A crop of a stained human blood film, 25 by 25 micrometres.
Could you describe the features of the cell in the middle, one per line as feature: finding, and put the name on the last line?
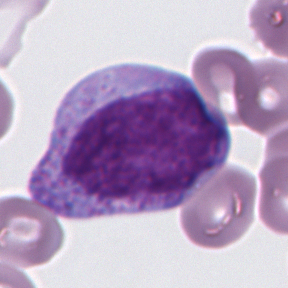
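Nucleus: sitting toward the right side of the cell
Chromatin: finely stippled, not coarsely clumped
Granules: fine and purple, scattered through the cytoplasm
Vacuoles: none visible in the cytoplasm
Name: atypical promyelocyte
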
